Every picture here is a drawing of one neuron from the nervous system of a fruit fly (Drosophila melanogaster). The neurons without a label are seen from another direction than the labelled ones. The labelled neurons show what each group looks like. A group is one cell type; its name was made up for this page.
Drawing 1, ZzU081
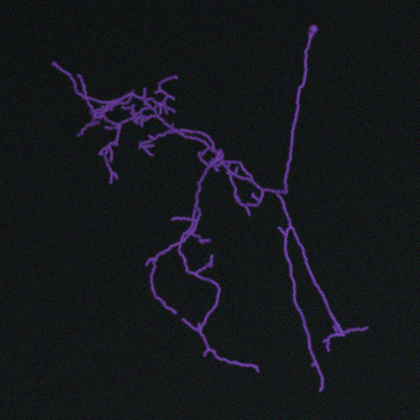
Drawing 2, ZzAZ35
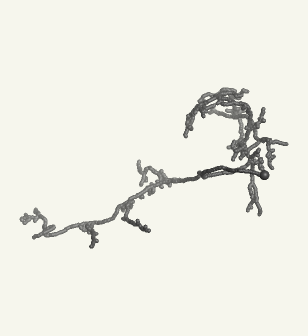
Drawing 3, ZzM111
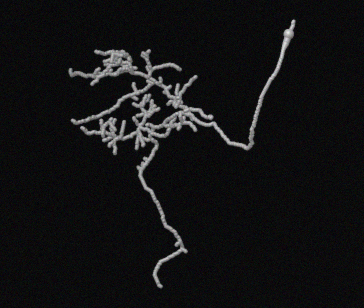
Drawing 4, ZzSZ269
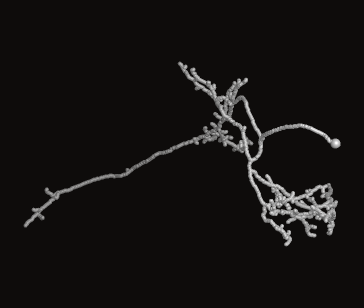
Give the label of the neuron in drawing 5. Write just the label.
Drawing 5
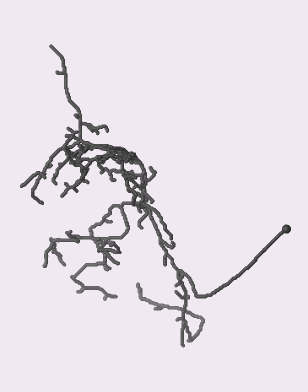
ZzU081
